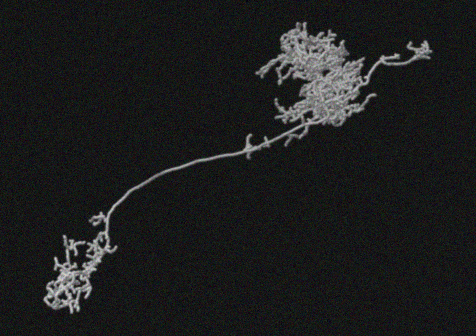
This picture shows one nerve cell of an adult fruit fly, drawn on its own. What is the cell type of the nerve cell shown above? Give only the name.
AN02A001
